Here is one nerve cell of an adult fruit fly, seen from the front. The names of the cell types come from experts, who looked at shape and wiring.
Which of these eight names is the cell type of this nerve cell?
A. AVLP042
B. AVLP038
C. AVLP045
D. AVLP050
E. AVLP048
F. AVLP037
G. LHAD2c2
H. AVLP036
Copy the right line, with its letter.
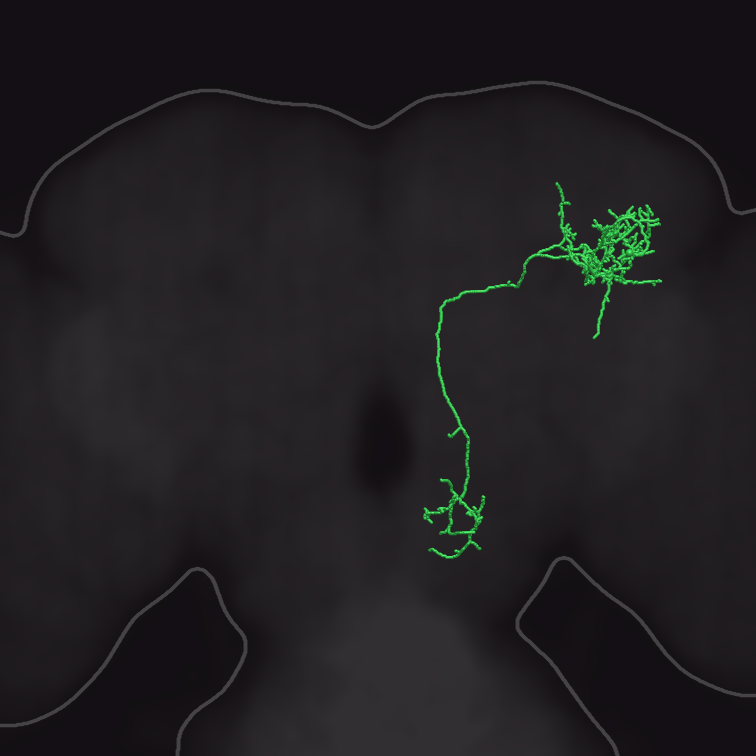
G. LHAD2c2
